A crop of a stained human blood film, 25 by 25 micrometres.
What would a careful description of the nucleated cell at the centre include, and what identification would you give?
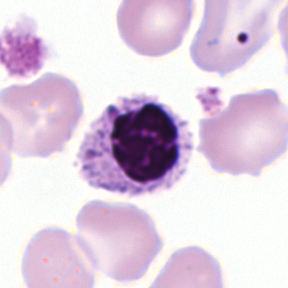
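Roughly round cell, about 10 by 8 micrometres, with a finely frayed, uneven edge. Its chromatin is dense and very dark purple, crossed by a few thin paler streaks. Pale greyish-lilac cytoplasm forms its broadest band on the left side and holds scattered small dark purple granules. This is a normoblast.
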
